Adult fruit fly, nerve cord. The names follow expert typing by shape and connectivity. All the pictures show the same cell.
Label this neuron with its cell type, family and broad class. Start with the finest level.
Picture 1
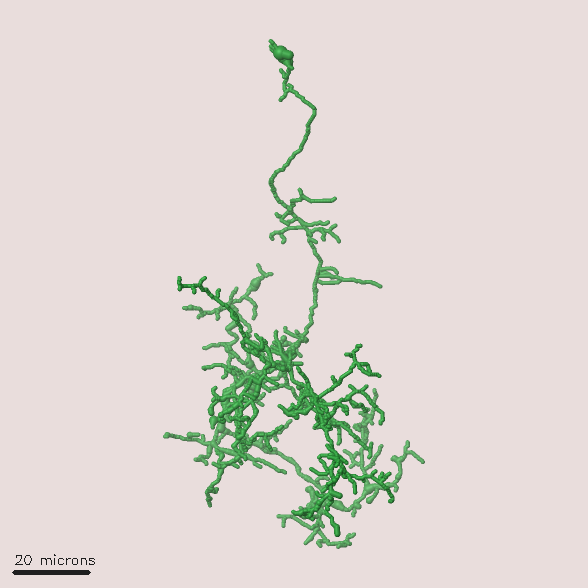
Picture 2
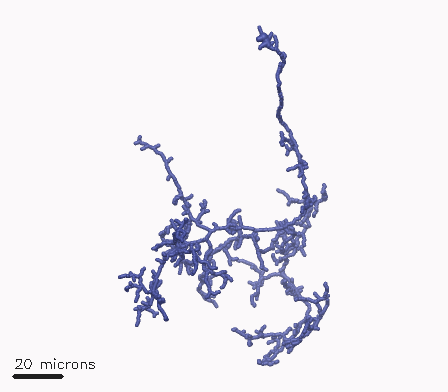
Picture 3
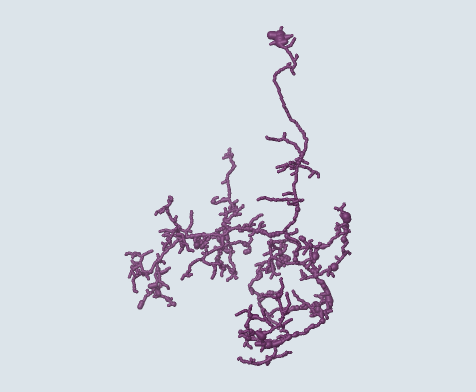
IN19A059; hemilineage 19A; nerve-cord intrinsic neuron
